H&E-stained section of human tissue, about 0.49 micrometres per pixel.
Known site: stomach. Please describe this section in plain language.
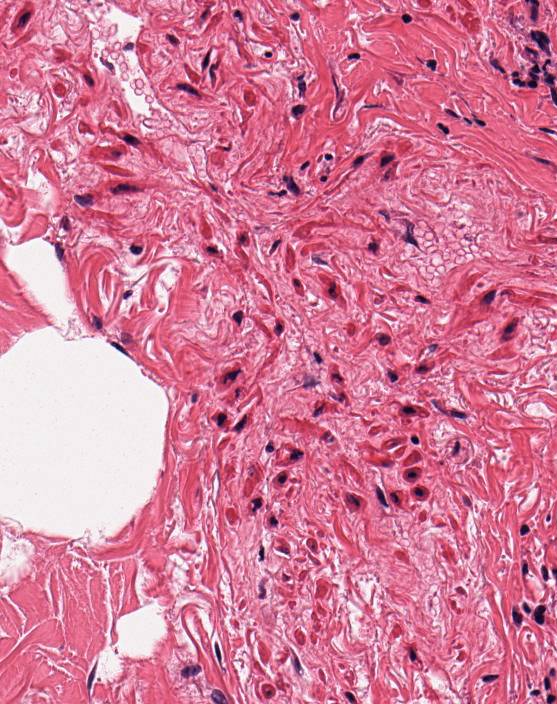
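Most of the field is filled by wavy pink collagen bundles running in many directions, with cells scattered between them. There is no epithelium anywhere in view. Most nuclei are small, dark and oval to spindle-shaped. In the lower right, plump cells with pink cytoplasm sit in small groups between the collagen bundles.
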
